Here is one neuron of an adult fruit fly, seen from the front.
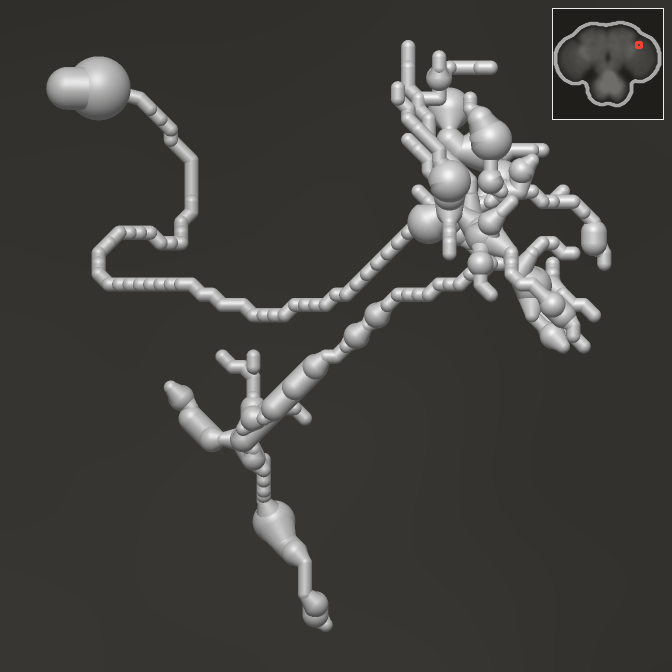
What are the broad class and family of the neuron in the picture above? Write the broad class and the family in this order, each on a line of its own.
optic-lobe intrinsic neuron
T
